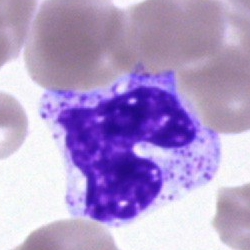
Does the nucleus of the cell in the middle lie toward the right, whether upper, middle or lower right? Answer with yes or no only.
No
